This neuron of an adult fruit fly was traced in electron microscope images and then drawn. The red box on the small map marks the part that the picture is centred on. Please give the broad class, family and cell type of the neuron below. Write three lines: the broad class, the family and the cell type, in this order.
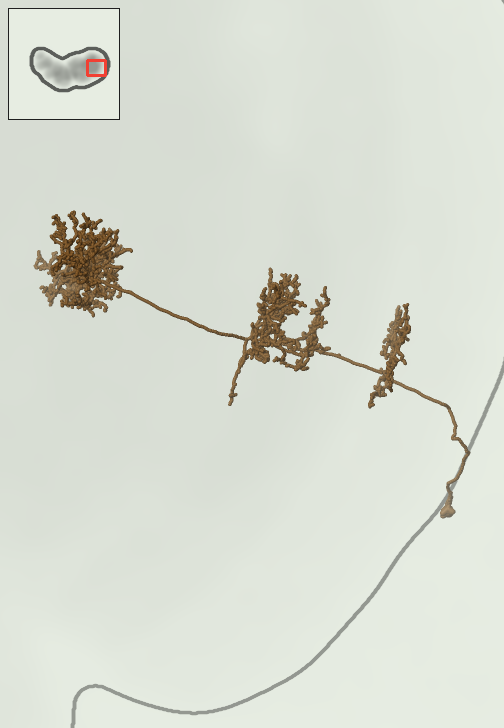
optic-lobe intrinsic neuron
TmY
TmY15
